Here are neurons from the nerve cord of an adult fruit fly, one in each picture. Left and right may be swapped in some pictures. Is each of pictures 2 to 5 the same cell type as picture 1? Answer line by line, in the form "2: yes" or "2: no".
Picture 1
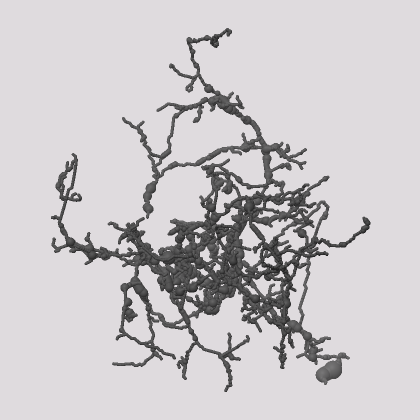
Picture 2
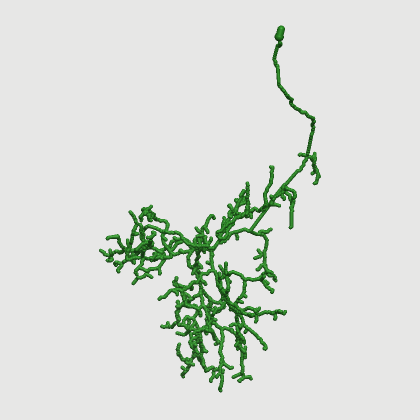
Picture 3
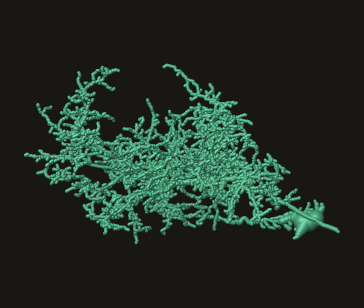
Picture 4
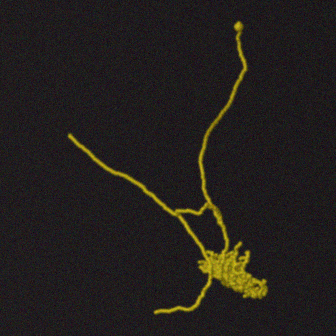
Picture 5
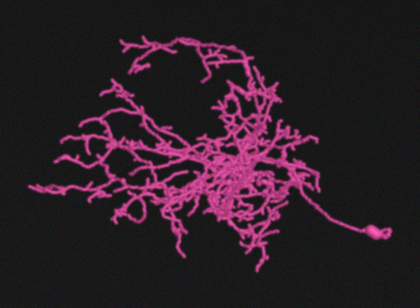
2: yes
3: yes
4: no
5: yes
